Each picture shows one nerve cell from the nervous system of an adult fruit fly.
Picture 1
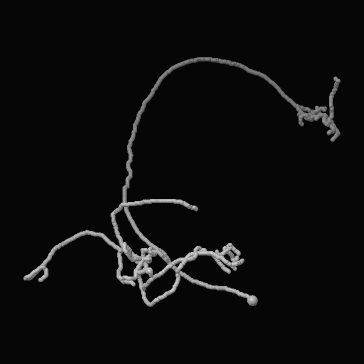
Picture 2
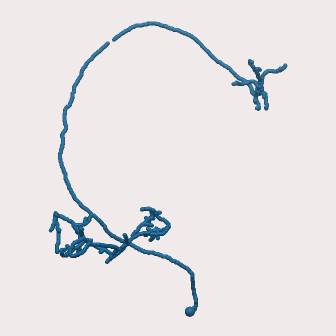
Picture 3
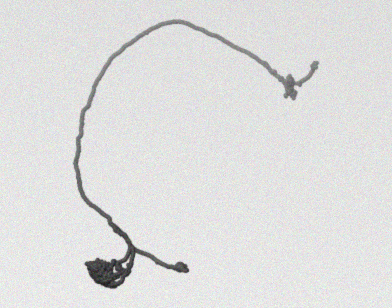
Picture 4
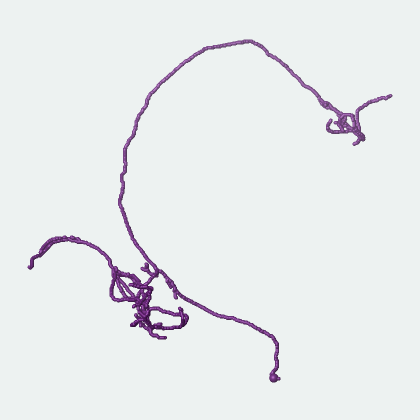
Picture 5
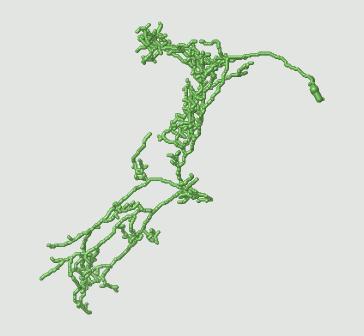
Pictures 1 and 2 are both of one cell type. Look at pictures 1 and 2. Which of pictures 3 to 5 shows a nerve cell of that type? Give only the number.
4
